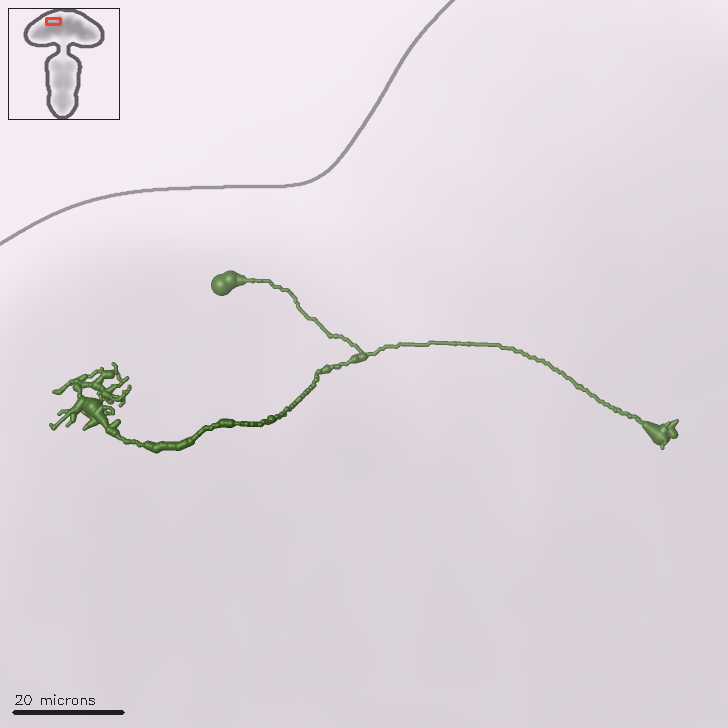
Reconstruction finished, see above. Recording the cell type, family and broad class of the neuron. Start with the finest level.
TuBu07; hemilineage AOTUv3_dorsal; central-brain intrinsic neuron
